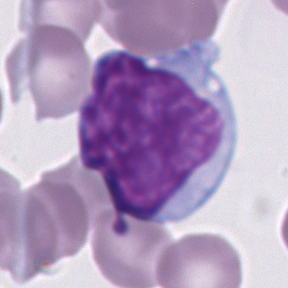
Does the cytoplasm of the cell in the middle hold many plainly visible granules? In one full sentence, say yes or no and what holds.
No, no granules can be seen in the cytoplasm of this cell.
